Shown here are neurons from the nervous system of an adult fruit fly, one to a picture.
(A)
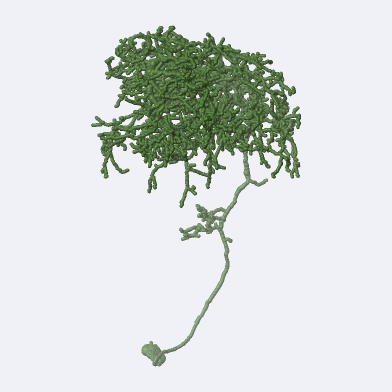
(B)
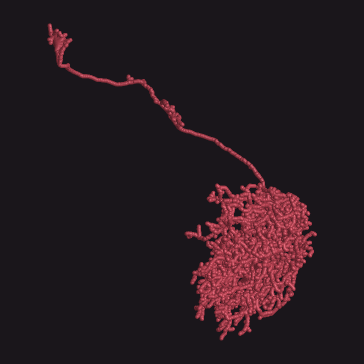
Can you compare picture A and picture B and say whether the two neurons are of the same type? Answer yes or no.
yes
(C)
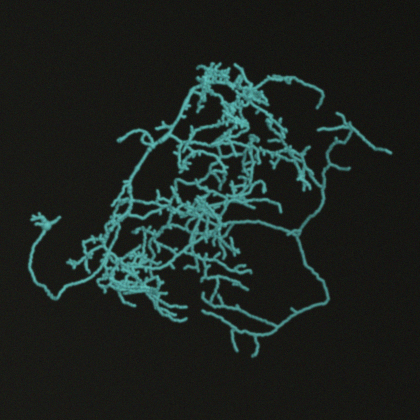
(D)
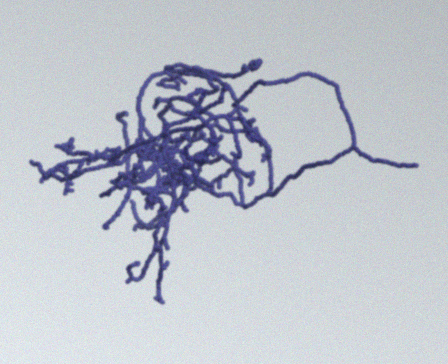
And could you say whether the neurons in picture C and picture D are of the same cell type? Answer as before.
no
